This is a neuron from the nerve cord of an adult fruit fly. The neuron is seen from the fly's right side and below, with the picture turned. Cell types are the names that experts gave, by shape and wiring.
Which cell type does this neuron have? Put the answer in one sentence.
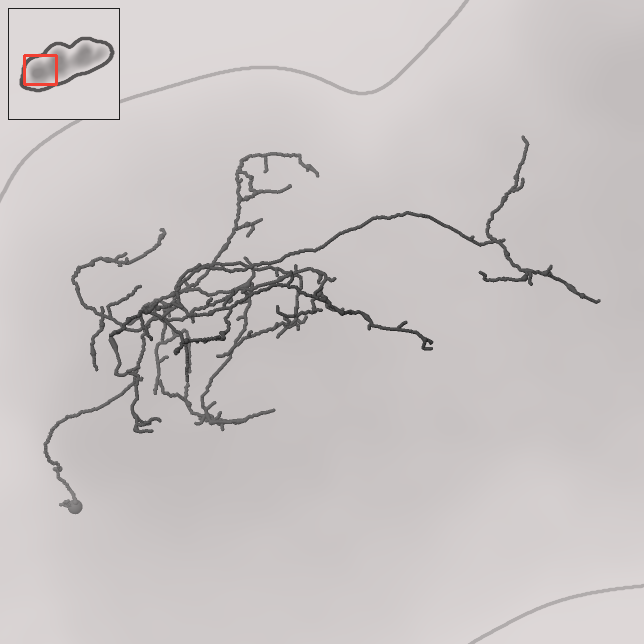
The cell type is IN09B049.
